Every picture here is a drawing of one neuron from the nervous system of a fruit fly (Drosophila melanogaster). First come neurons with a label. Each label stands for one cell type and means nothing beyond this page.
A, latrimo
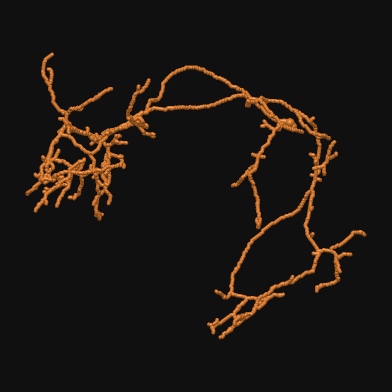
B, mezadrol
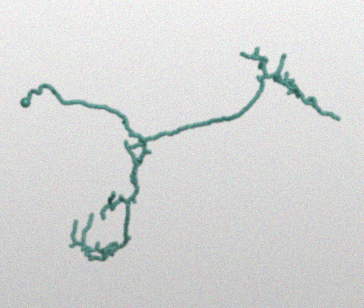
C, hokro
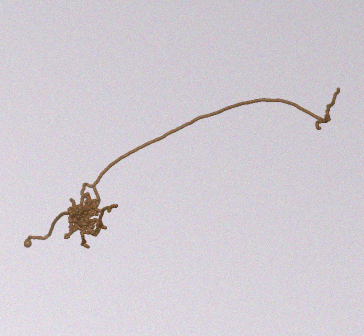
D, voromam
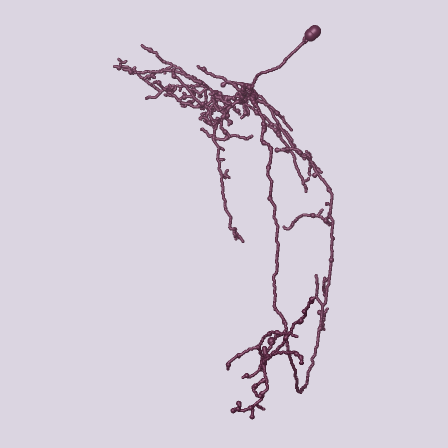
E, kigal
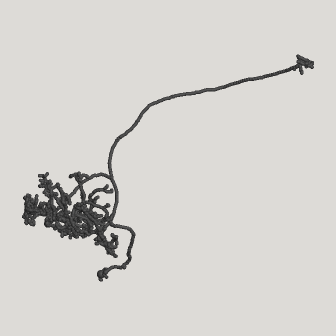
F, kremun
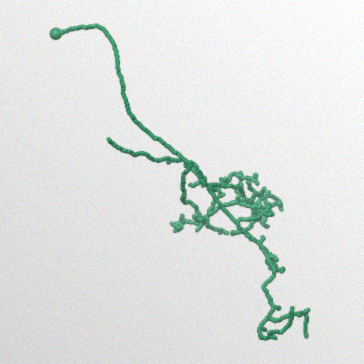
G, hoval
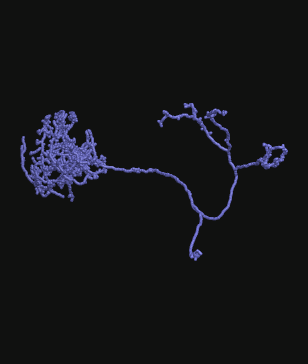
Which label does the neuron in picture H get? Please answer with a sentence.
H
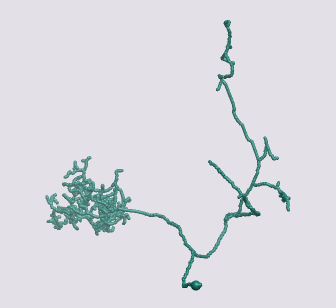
It belongs to hoval.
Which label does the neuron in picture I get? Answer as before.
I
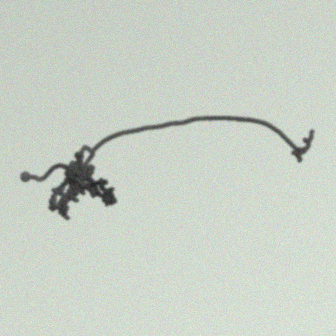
It belongs to hokro.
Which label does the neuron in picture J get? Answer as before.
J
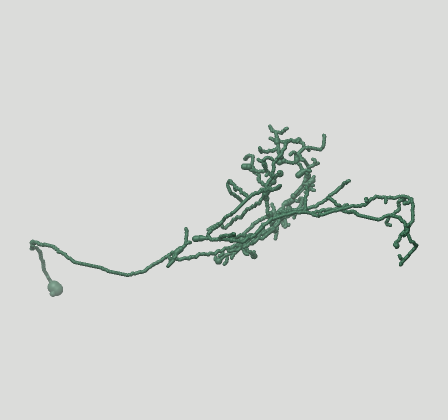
It belongs to kremun.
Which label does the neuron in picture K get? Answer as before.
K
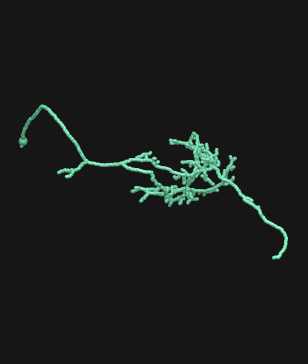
It belongs to kremun.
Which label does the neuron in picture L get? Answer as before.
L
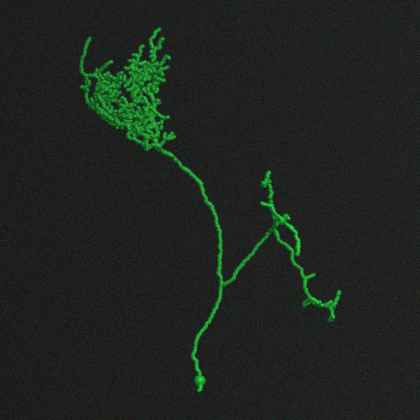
It belongs to hoval.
